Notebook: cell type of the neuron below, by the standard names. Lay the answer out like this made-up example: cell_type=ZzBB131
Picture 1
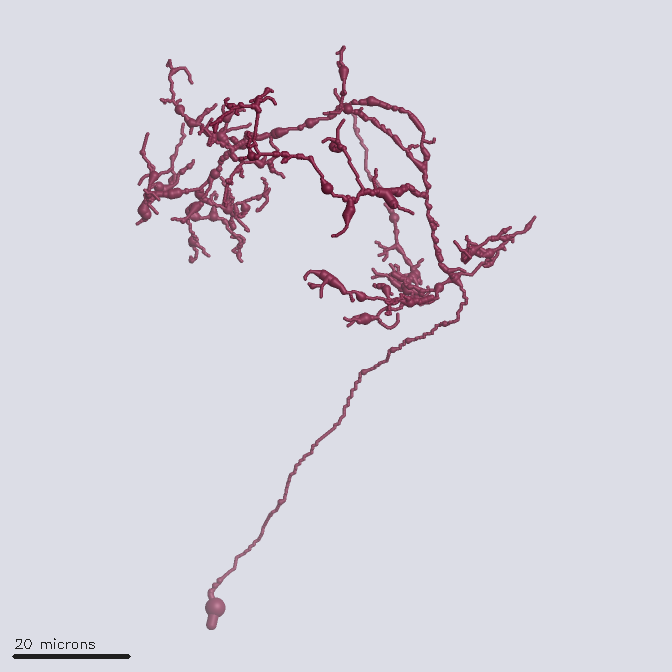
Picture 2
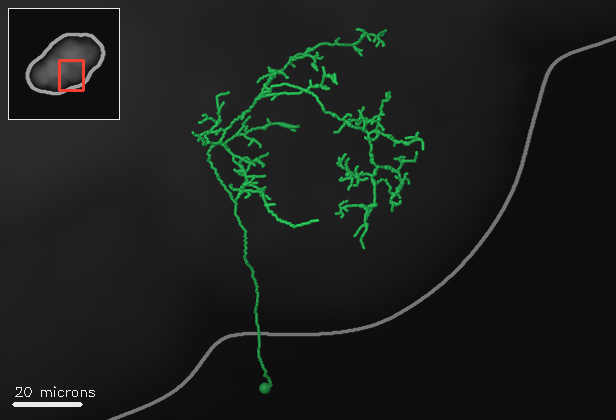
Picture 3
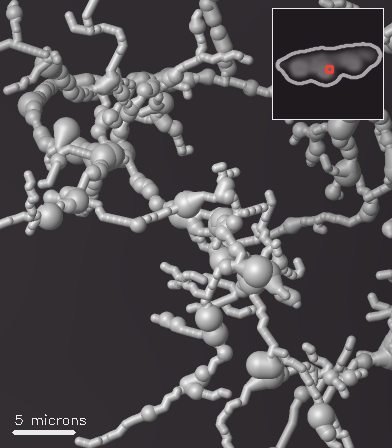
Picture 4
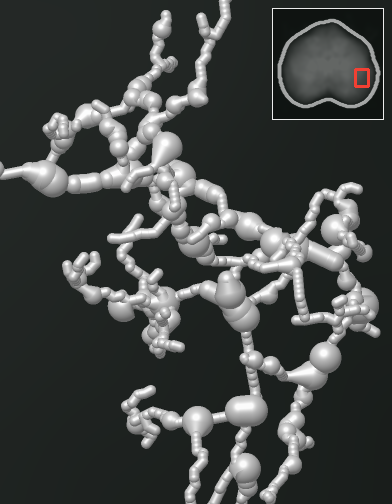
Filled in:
cell_type=IN21A085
